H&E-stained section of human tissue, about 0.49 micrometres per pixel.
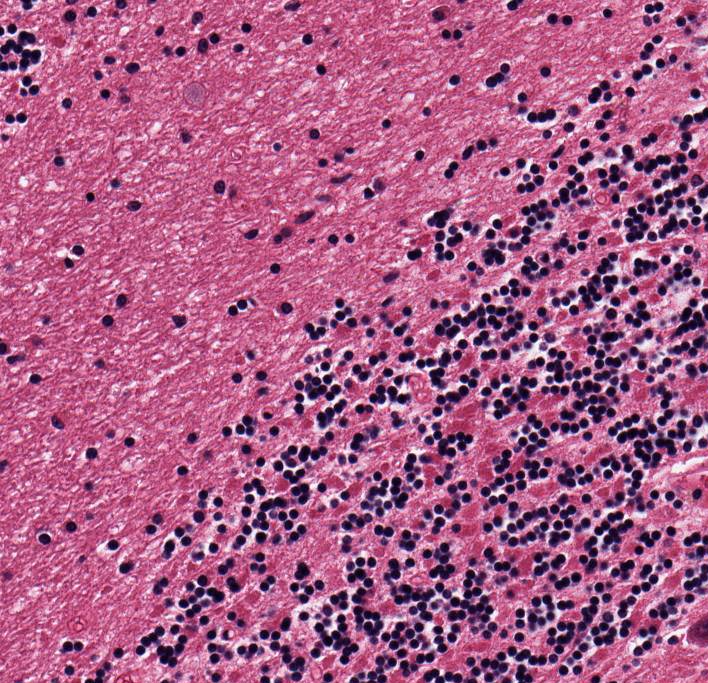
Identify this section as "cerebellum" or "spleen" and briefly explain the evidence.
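This is cerebellum. In the lower right lies a crowded zone of small, round, intensely dark nuclei with almost no visible cytoplasm, meeting a pale, pink, finely fibrillary zone with sparse nuclei along a diagonal border.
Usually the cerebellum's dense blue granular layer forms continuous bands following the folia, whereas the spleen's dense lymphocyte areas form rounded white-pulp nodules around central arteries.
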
